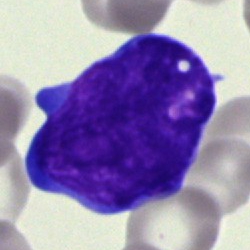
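Blast in a stained bone marrow smear: the nucleus takes up almost the whole cell, leaving just a thin cytoplasmic rim, and the chromatin is fine rather than gathered into coarse dark blocks. Note the small pointed tag of cytoplasm jutting from the upper right edge, and, in the upper right part of the cell, one small round clear spot.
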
